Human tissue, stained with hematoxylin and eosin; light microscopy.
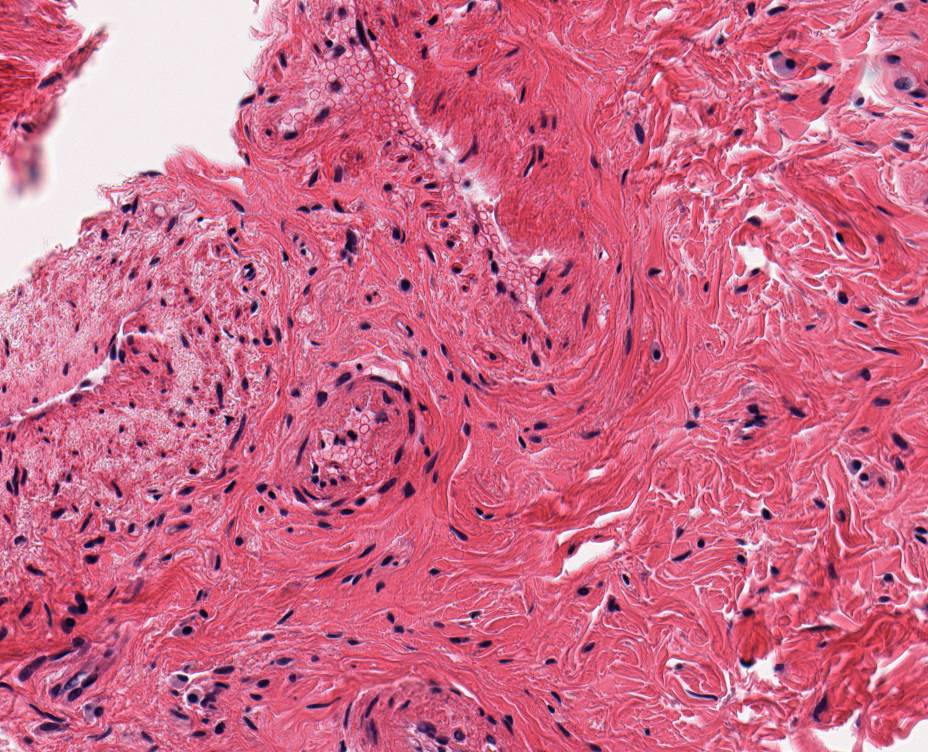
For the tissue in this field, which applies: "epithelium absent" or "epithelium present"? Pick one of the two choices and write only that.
Epithelium absent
